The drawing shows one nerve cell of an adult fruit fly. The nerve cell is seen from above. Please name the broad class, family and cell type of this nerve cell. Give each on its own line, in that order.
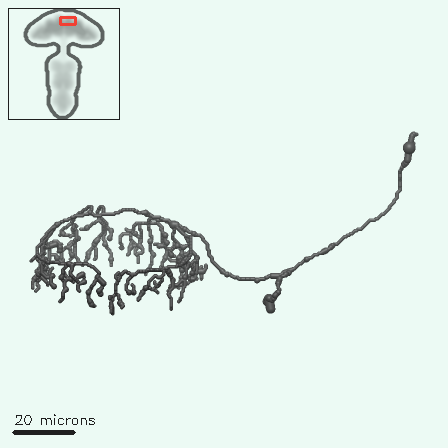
central-brain intrinsic neuron
hemilineage EBa1
ER2_c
